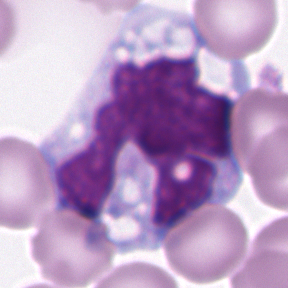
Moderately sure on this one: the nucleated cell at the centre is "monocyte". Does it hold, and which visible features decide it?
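Nucleus: it fills much of the cell and is folded into broad lobes around a notch that opens downward.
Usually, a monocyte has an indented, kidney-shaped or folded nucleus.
This folded, lobed nucleus goes with monocyte. Cytoplasm: pale grey-blue, with no distinct coarse granules.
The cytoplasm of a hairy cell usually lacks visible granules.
On granules alone, then, the hairy cell is not set aside. Clear spot: a small round clear spot sits within the lower right lobe of the nucleus. Outline: irregular rather than smoothly round, with red cells touching the edge on several sides. Verdict: monocyte fits, carried by the folded, lobed nucleus.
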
